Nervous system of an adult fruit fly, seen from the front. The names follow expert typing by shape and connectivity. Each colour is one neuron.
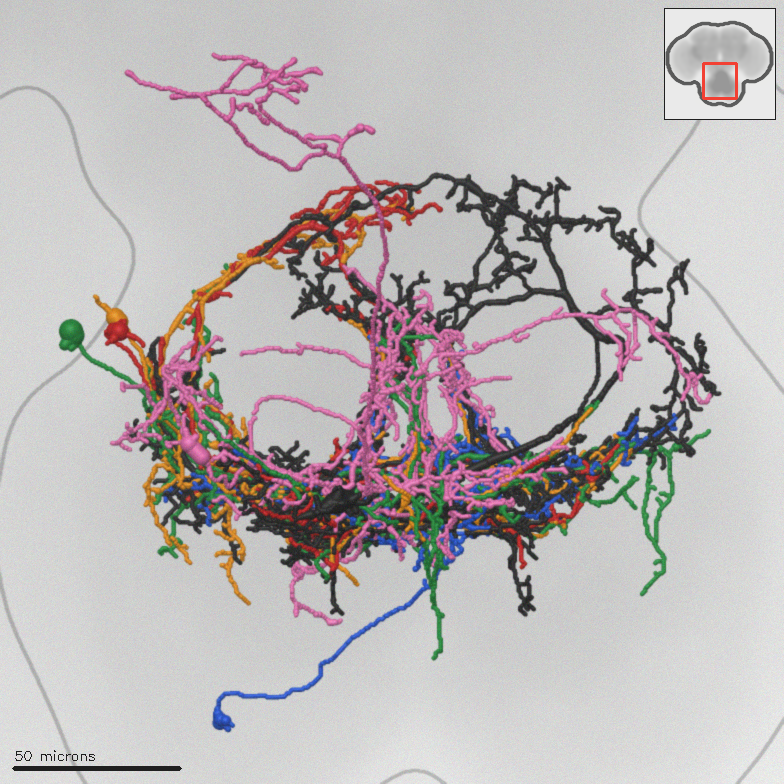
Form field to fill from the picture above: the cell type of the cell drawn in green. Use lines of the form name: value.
cell type: IN11A002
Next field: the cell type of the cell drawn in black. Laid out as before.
cell type: dPR1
